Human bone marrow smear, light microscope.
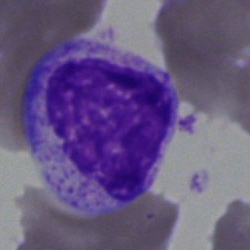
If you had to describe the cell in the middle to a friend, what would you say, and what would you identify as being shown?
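Nucleus fills most of the cell, positioned upper right. Chromatin dark purple and clumped, small paler patches between clumps. Cytoplasm pale lilac-blue, fine purple granules scattered through it. Result: myelocyte.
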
